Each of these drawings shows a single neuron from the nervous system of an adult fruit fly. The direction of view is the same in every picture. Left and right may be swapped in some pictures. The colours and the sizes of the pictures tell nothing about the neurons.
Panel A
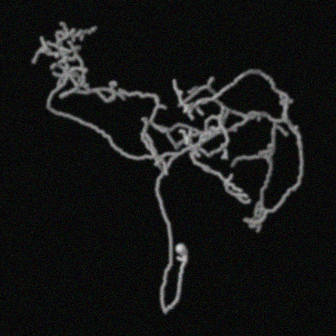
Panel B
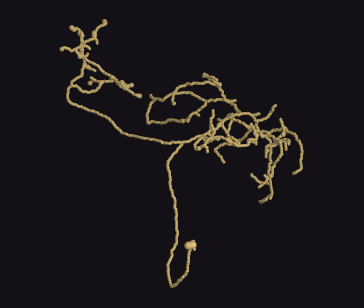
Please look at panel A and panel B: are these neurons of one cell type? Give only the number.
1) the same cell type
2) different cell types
1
